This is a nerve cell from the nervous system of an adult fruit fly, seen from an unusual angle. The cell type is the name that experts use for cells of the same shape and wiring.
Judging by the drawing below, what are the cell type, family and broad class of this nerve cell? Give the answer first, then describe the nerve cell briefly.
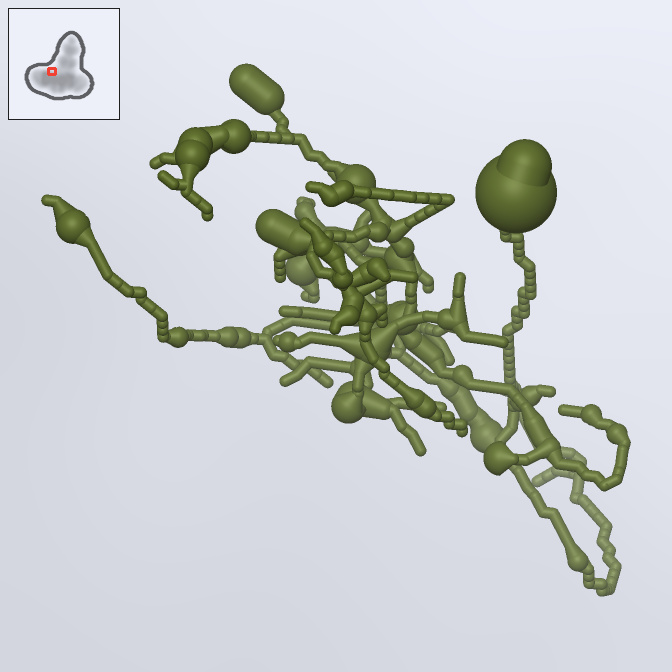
It is of cell type CB1617. Its family is hemilineage SLPpm2. It is a central-brain intrinsic neuron. The cell body is at the upper right of the picture. As drawn here it is about as wide as it is tall.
